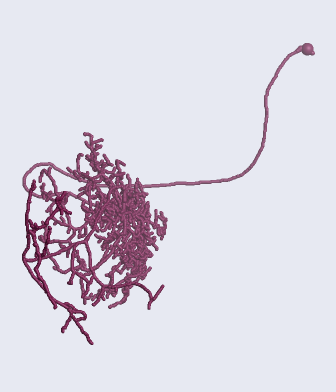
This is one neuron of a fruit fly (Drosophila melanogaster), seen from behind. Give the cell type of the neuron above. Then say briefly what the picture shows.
It is of cell type IN01A007. This is a nerve-cord intrinsic neuron. Its cell body lies at the upper right of the picture. The picture shows dozens of branch ends.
